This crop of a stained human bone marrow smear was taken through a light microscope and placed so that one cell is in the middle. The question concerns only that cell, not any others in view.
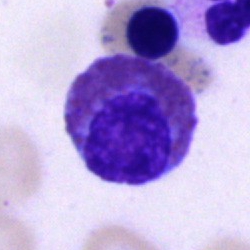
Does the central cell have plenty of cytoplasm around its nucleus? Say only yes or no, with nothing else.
Yes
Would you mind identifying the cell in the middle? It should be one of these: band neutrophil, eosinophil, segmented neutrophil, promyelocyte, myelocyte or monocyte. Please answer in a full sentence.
The central element of this crop is a cell, namely an eosinophil.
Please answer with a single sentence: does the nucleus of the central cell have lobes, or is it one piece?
The nucleus is one compact mass, round, oval or kidney-shaped in outline.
